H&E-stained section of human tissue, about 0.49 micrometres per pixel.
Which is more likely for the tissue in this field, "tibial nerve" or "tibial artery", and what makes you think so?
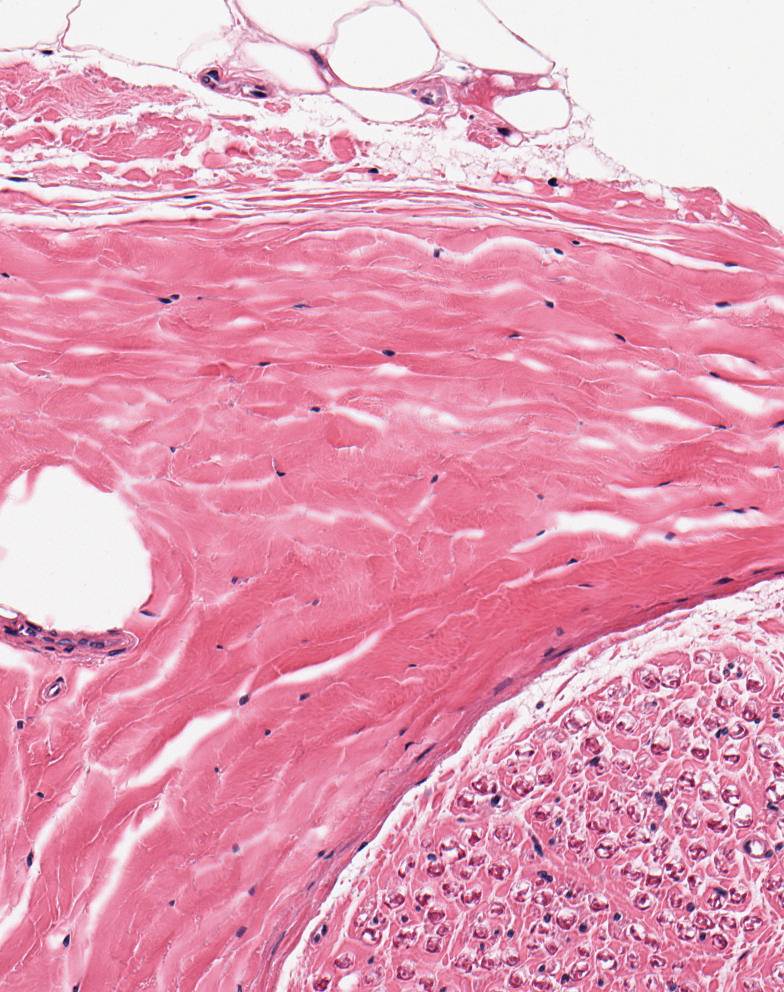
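This is tibial nerve.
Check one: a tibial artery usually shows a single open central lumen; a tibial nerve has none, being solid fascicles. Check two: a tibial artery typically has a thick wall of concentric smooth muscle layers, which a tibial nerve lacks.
Here eosinophilic fibres run roughly horizontally, and at lower right a cross-cut bundle of circular profiles abuts them.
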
